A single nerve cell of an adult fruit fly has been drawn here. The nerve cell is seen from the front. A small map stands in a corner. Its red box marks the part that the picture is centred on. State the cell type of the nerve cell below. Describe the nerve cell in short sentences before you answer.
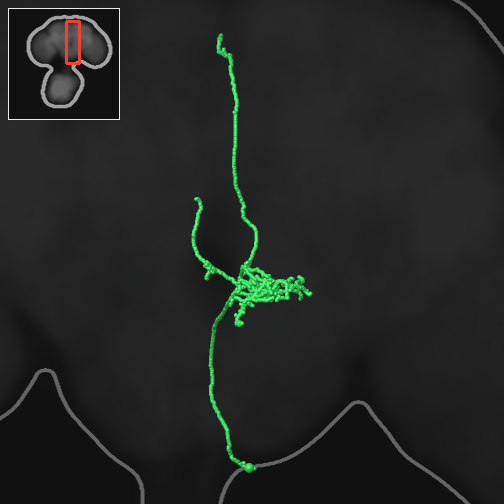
Its cell body lies at the bottom of the picture. As drawn here it is more than twice as tall as it is wide. This is a central-brain intrinsic neuron. Its cell type is PRW006.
